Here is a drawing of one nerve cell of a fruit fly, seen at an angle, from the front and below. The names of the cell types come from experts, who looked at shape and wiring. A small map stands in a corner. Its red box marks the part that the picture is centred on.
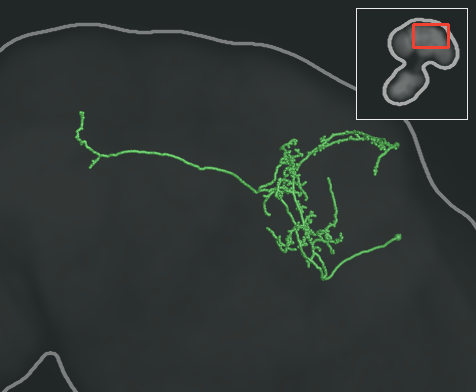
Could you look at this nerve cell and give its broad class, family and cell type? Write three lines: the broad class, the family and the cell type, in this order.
central-brain intrinsic neuron
hemilineage VPNp&v1_posterior
CL254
